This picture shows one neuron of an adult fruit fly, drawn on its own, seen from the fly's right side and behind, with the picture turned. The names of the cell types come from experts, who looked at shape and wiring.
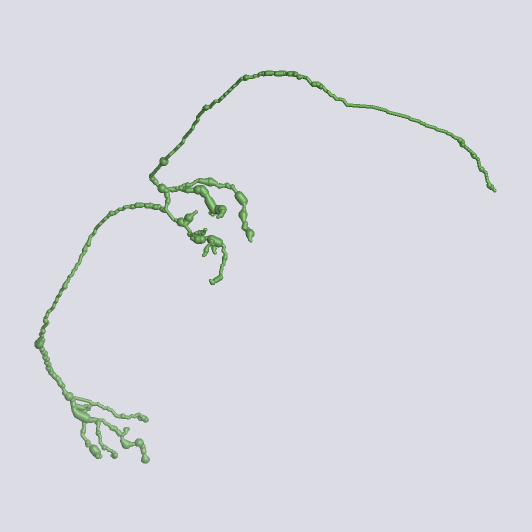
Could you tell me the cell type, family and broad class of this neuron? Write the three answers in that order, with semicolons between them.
ORN_DC4; class olfactory; sensory neuron entering the brain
